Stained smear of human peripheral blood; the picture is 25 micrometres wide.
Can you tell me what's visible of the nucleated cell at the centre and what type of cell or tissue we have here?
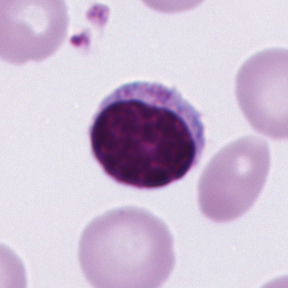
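The oval nucleus, about 9 by 7 micrometres, lies off-centre toward the lower left of a cell about 10 micrometres across. Pale bluish-lilac cytoplasm forms a narrow crescent, widest along the upper right, where its edge is slightly ragged. It is a large granular lymphocyte.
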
